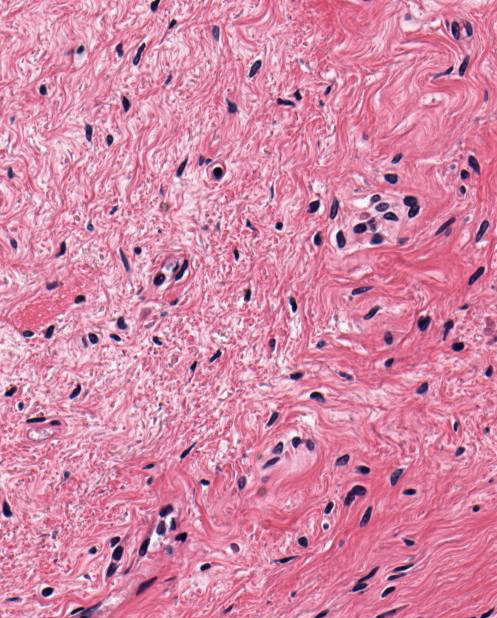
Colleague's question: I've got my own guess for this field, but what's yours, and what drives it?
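Dense connective tissue, mostly: the whole field is fibrous stroma, with no epithelium in it. Its nuclei are small, dark and oval to spindle-shaped.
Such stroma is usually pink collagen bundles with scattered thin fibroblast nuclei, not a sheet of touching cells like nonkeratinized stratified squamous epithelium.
The centre and left are looser and paler, with fine fibrillary strands; the right and bottom show denser pink collagen. The cells show little cytoplasm, their outlines merging into the collagen.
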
